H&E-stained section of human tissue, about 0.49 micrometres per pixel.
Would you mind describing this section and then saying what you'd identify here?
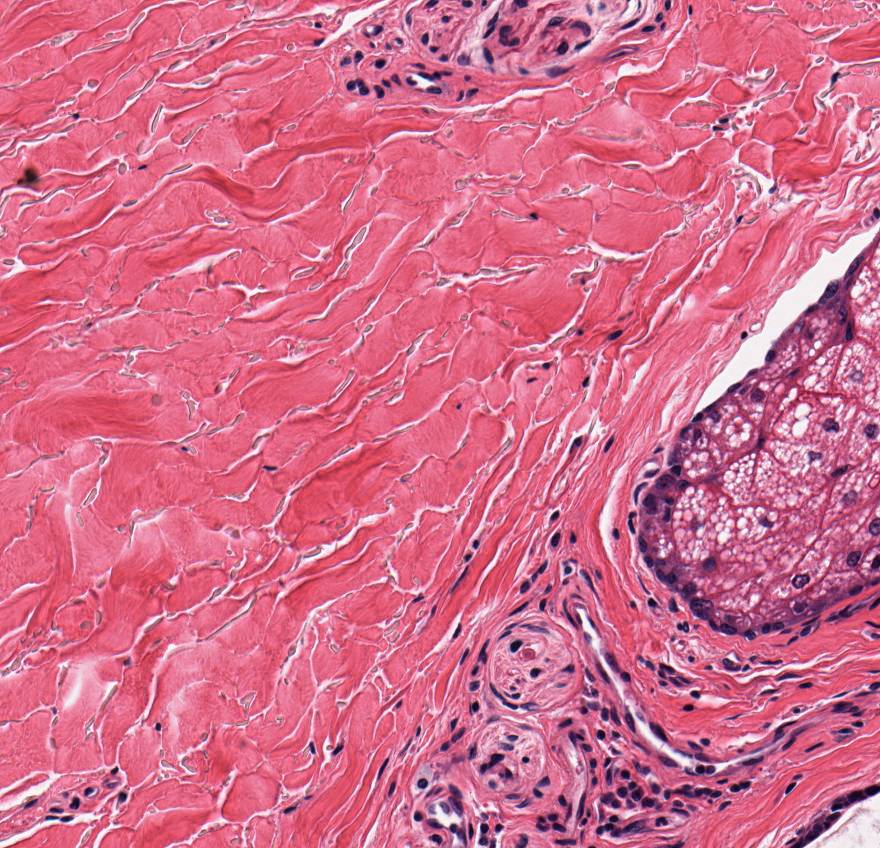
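First, most of the field (left, centre): dense pink collagen bundles parted by narrow white clefts. Second, right edge: a lobule of large cells, pale cytoplasm filled with many small clear vacuoles, rimmed below by small dark-nucleated scant-cytoplasm cells. Third, top centre: a small rounded dark-nucleated cell cluster within collagen. Name: skin of the suprapubic region.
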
